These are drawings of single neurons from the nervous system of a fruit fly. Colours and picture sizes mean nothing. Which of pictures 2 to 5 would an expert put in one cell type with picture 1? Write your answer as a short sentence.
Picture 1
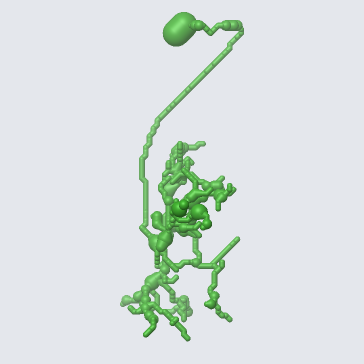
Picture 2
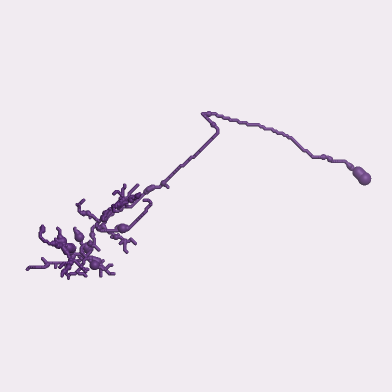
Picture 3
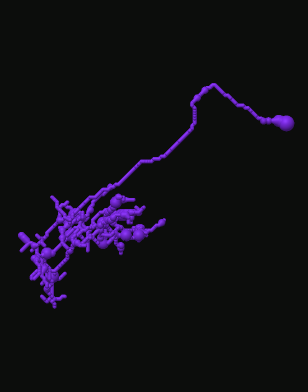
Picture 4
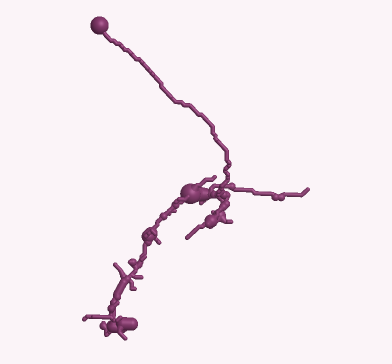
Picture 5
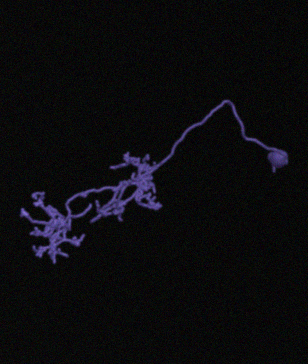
Picture 3 is of the same cell type.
